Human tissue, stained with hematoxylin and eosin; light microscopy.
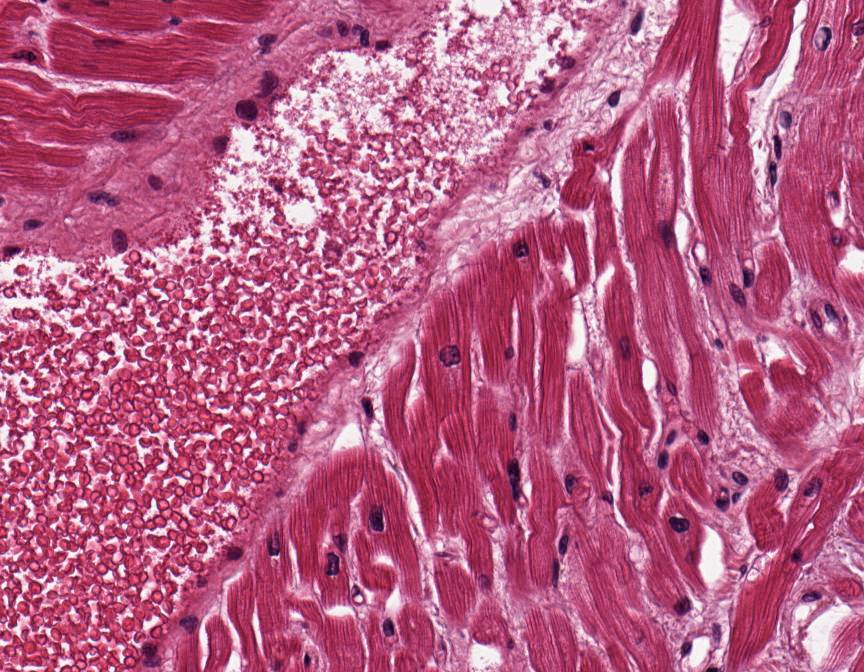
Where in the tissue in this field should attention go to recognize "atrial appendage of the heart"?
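For the atrial appendage of the heart, I'd look first at the lower right, where muscle fibres run mostly upward from the bottom of the field. Those fibres branch and join their neighbours, and each has a single oval nucleus in its centre. More muscle in the upper left corner runs roughly horizontally, and that fits.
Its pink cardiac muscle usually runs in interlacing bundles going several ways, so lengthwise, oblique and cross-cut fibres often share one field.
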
